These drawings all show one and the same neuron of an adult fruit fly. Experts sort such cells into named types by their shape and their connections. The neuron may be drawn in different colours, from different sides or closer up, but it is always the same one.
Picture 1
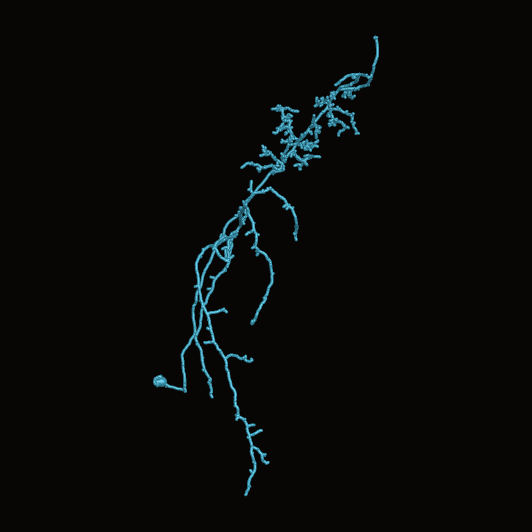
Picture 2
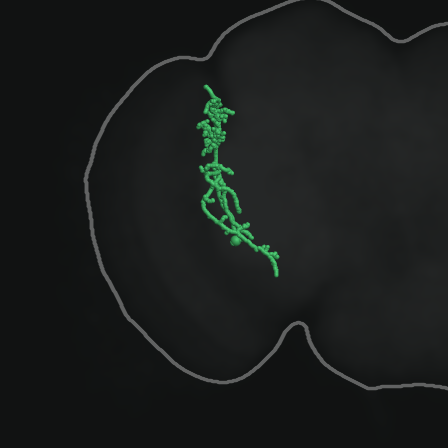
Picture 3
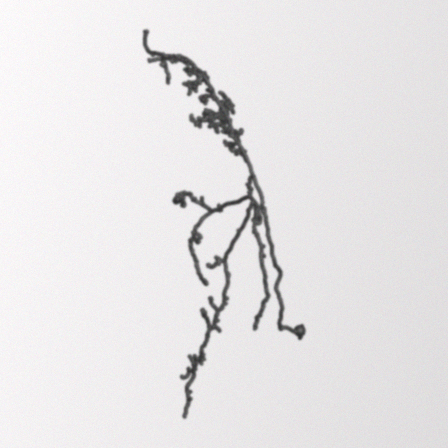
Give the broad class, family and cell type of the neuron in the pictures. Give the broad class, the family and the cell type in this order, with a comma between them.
optic-lobe intrinsic neuron, LPi, LPi4a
